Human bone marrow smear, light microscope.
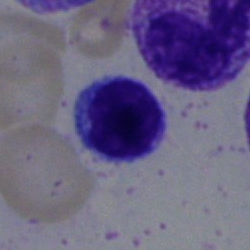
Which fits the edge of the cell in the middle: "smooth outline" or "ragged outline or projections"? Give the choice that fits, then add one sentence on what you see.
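Smooth outline. The cell has a round, smooth outline.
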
